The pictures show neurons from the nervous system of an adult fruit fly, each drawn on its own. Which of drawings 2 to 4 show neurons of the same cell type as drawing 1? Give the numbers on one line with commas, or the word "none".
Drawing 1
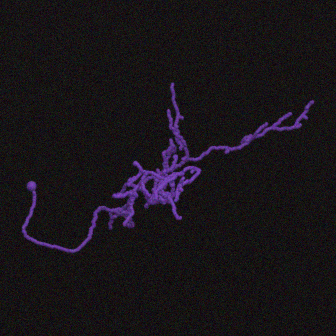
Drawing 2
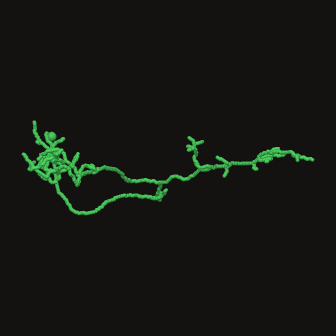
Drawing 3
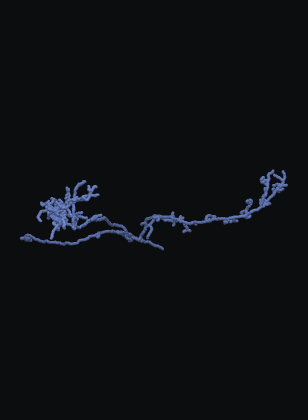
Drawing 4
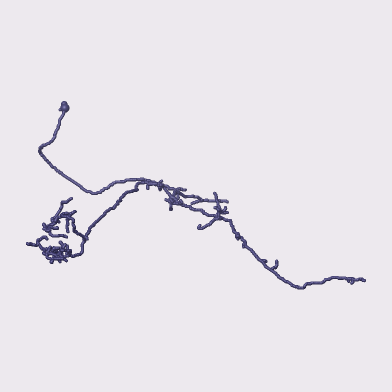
2, 4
